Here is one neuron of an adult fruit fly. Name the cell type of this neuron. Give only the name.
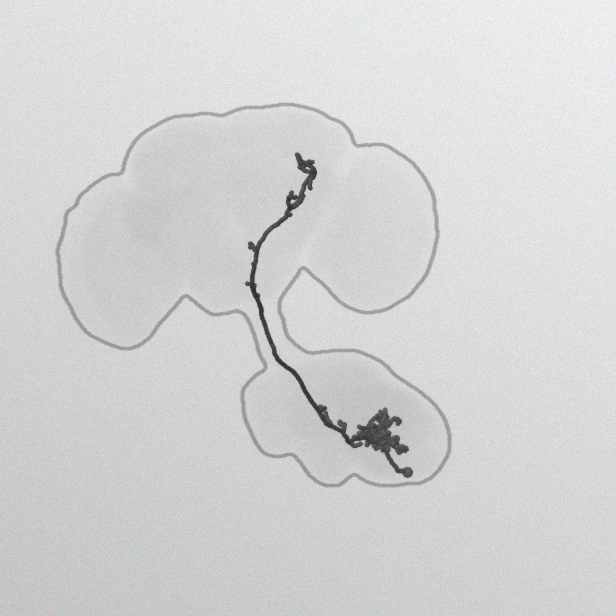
AN05B062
